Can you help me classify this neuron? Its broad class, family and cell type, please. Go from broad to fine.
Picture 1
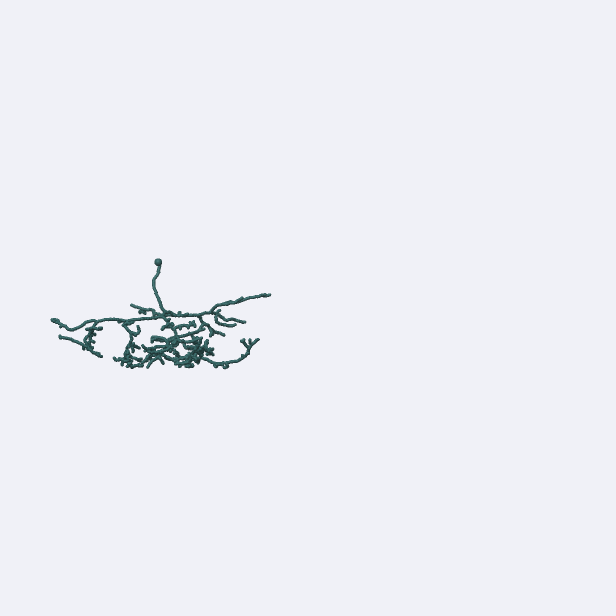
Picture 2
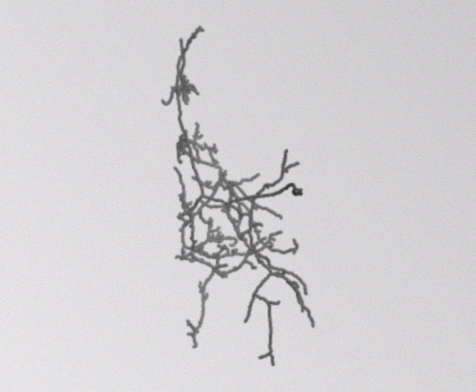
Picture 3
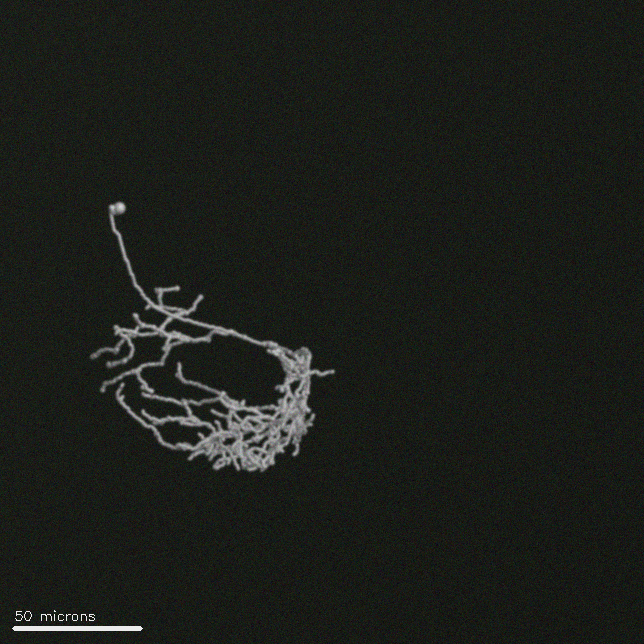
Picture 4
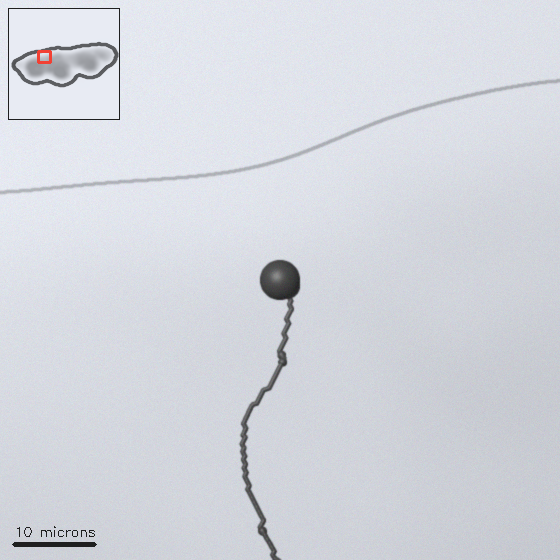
nerve-cord intrinsic neuron; hemilineage 11A; IN11A014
